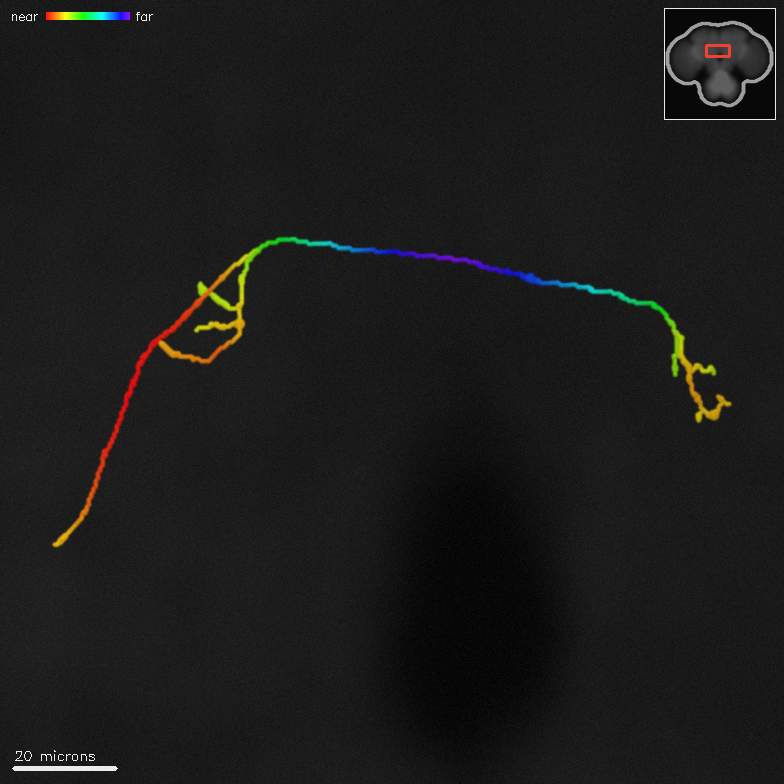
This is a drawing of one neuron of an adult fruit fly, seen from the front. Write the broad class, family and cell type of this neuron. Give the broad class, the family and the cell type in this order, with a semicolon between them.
sensory neuron entering the brain; class olfactory; ORN_DA2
